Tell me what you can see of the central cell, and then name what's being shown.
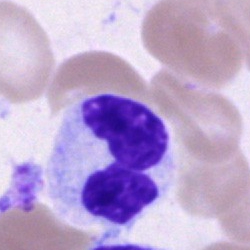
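Taking the nucleus first, its upper lobe is larger than its lower lobe. The cytoplasm is widest on the left side of the nucleus and contains no coarse dark granules. The cell outline is roughly round and smooth. The central cell is a segmented neutrophil.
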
